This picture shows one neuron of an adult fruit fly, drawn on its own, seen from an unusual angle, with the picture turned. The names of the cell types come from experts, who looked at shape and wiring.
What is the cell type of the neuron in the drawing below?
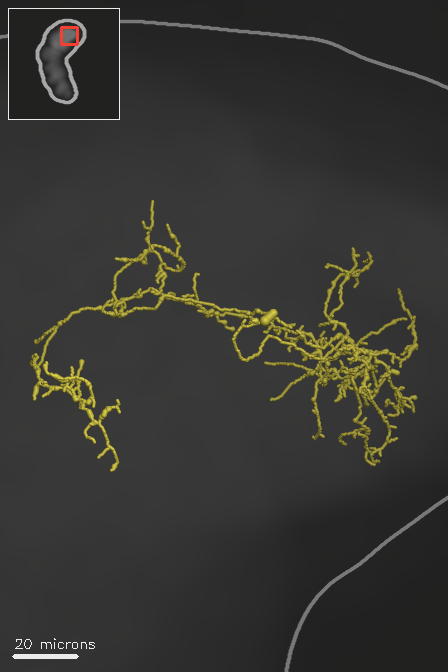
SMP128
